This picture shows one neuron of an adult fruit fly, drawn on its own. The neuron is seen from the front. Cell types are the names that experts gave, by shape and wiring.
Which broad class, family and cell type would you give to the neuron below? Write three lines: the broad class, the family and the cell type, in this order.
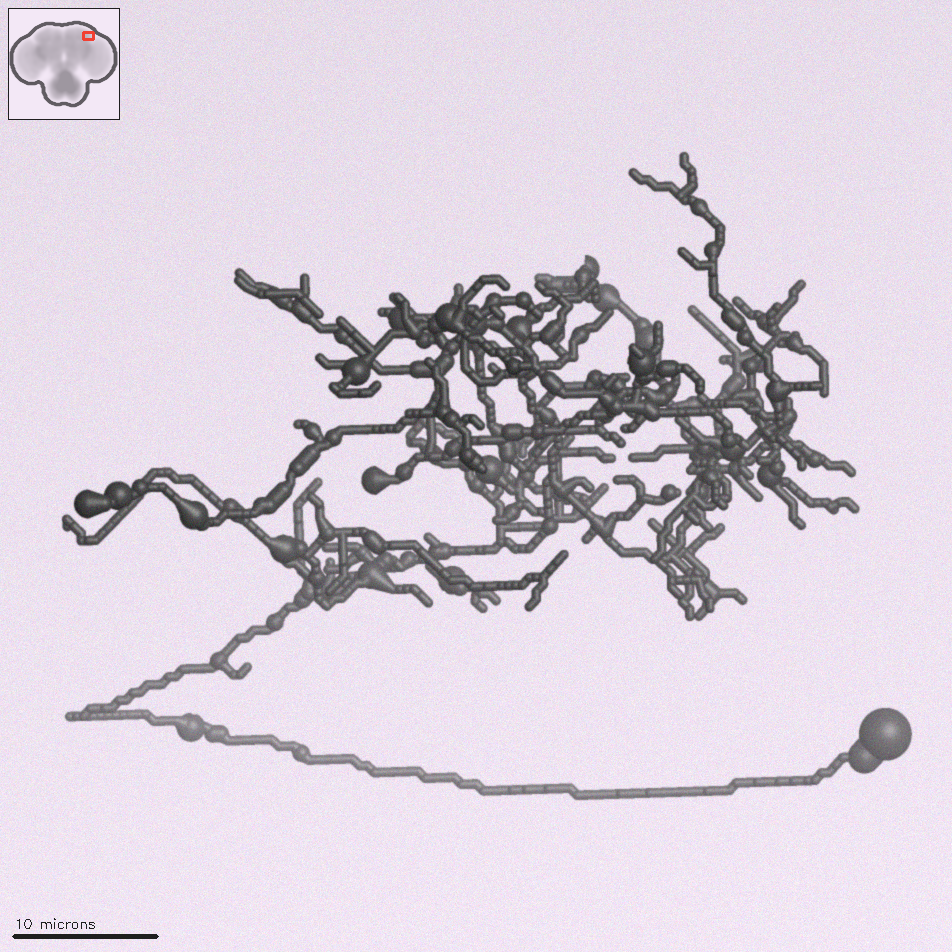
central-brain intrinsic neuron
hemilineage LHp1
CB2790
